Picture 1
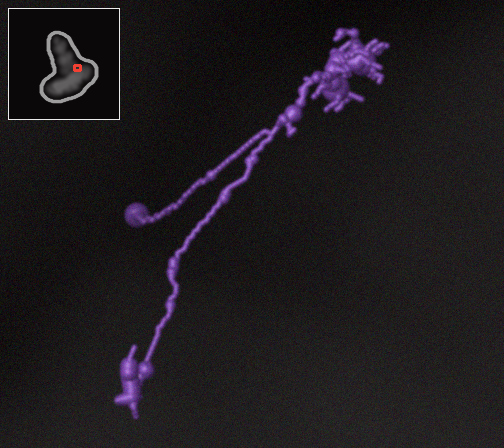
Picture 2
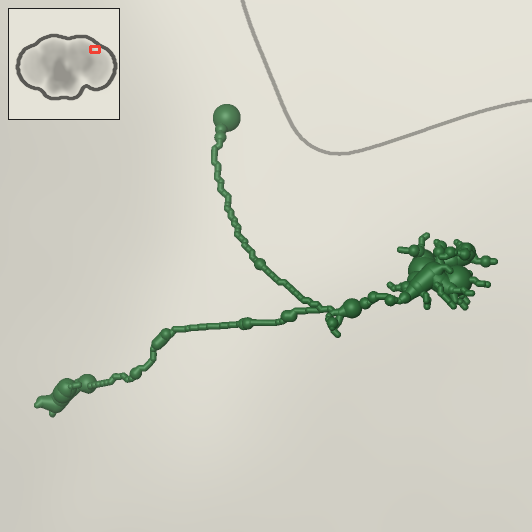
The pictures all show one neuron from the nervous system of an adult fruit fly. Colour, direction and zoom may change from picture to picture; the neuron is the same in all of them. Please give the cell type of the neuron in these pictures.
T3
